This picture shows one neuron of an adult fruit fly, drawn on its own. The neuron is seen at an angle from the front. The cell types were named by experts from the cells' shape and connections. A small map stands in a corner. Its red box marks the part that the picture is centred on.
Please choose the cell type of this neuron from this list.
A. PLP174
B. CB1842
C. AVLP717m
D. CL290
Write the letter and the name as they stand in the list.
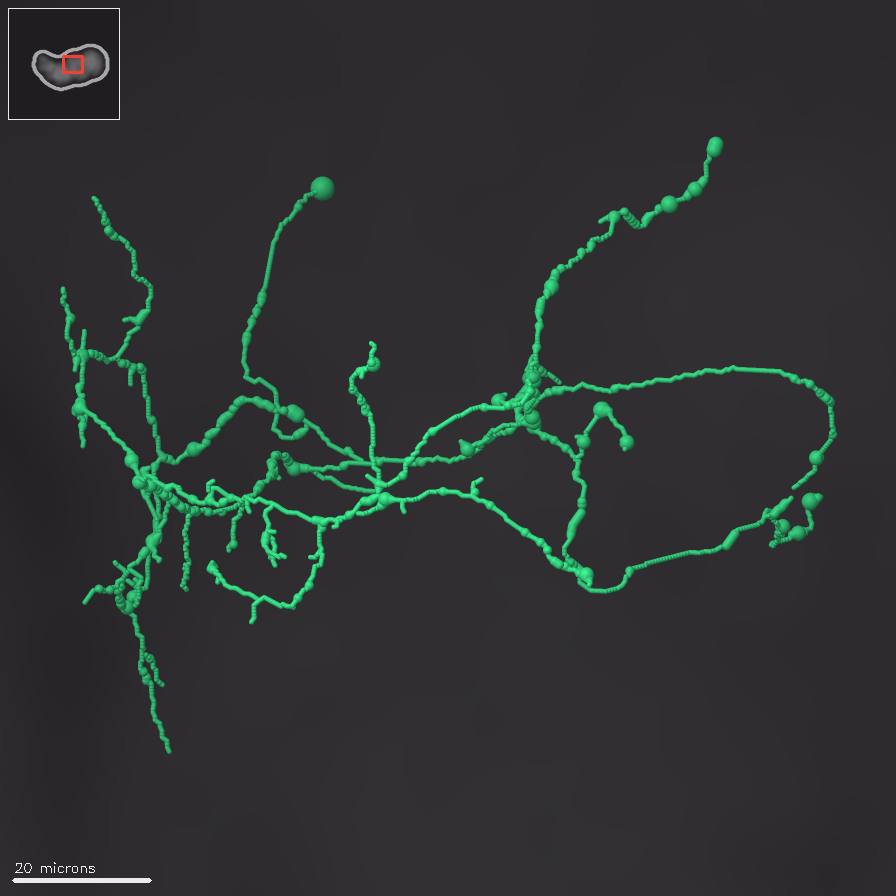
A. PLP174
